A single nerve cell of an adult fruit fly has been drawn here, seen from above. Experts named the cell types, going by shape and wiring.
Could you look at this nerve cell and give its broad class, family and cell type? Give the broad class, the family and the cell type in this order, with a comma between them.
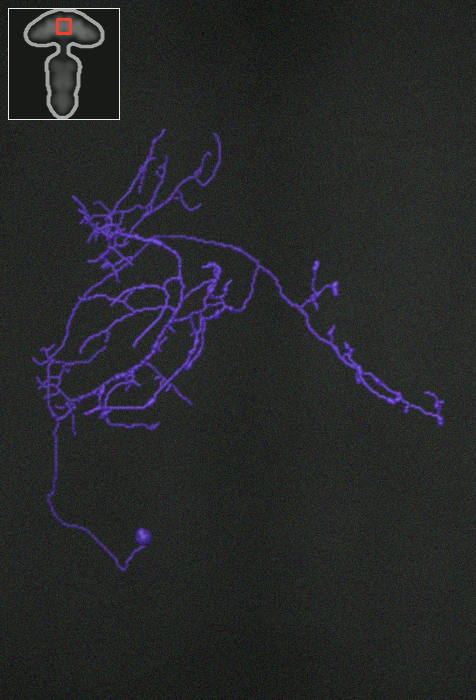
central-brain intrinsic neuron, hemilineage DM3_dorso_medial, SMP517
